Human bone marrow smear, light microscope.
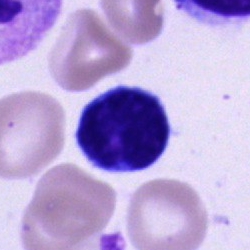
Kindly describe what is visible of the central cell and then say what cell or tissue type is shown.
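A round, fairly smooth outline encloses a nucleus of dark, dense chromatin with only faint lighter mottling. Almost no cytoplasm is visible around the nucleus, and no granules are seen in the cell. The cell is a lymphocyte.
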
